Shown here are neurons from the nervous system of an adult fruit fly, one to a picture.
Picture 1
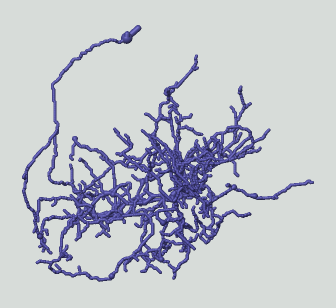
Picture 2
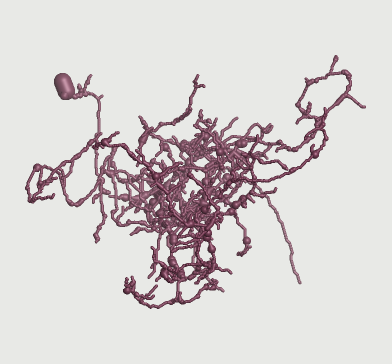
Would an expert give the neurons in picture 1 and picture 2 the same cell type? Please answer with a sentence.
They are of the same cell type.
